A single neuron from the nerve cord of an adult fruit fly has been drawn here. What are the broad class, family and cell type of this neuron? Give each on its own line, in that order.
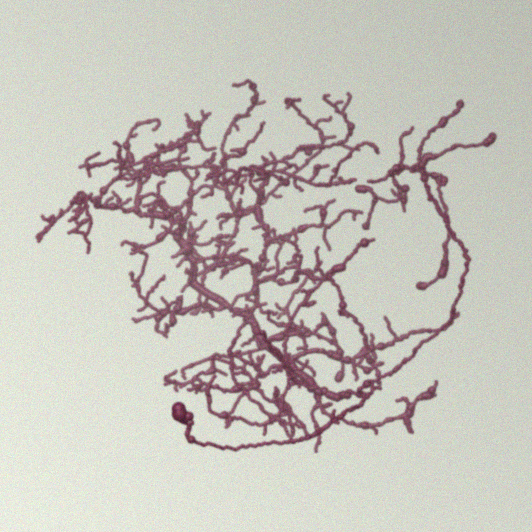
nerve-cord intrinsic neuron
hemilineage 04B
IN04B031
